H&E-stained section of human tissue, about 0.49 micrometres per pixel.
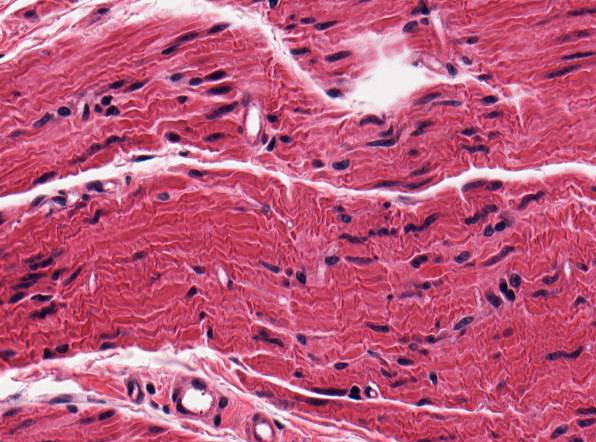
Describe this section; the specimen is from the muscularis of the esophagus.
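Long eosinophilic fibres fill the field, running roughly horizontally from left to right in parallel bundles. Rather than running straight, they follow a wavy, undulating course. Their cytoplasm stains a deep pink-red throughout the field. Dark purple, elongated nuclei are aligned with the long axis of the fibres.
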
